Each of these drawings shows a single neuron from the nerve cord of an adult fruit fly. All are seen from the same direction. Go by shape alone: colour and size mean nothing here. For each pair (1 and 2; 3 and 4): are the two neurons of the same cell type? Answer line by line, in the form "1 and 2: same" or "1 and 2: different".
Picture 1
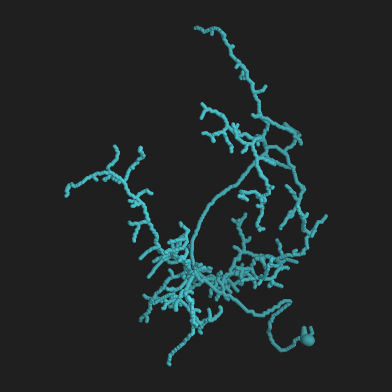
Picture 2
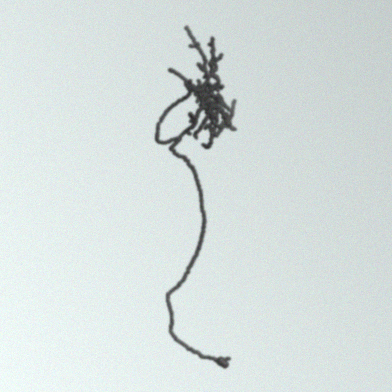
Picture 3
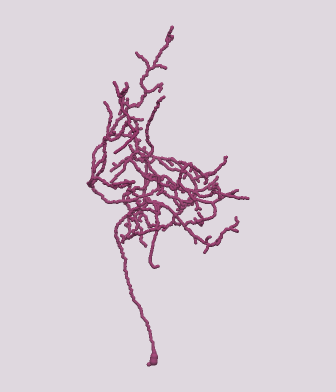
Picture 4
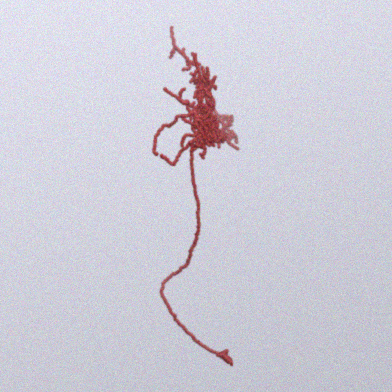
1 and 2: different
3 and 4: different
